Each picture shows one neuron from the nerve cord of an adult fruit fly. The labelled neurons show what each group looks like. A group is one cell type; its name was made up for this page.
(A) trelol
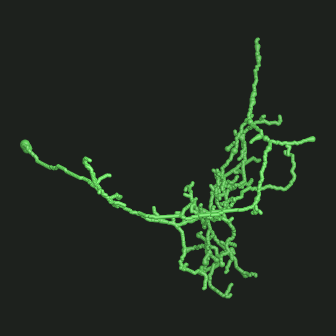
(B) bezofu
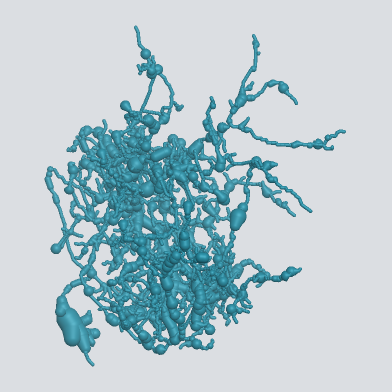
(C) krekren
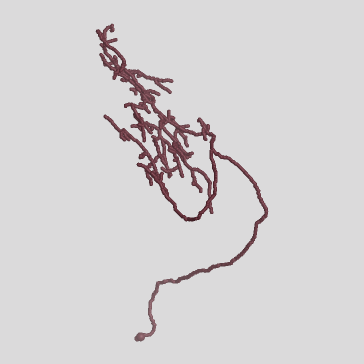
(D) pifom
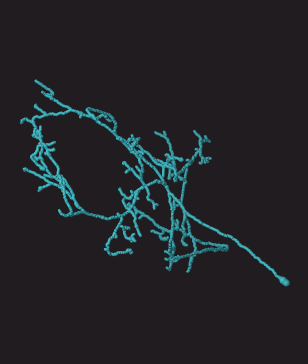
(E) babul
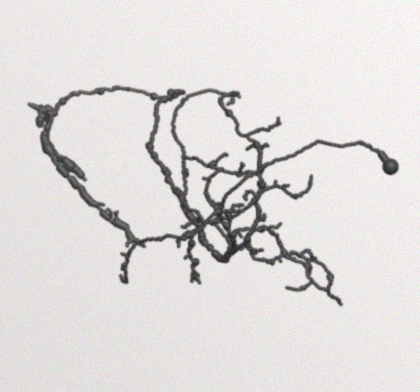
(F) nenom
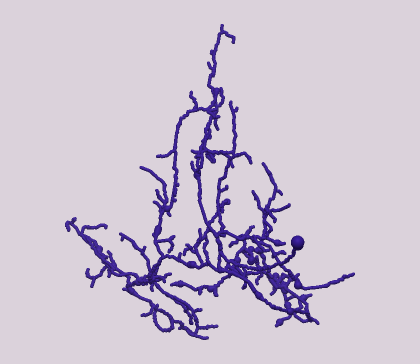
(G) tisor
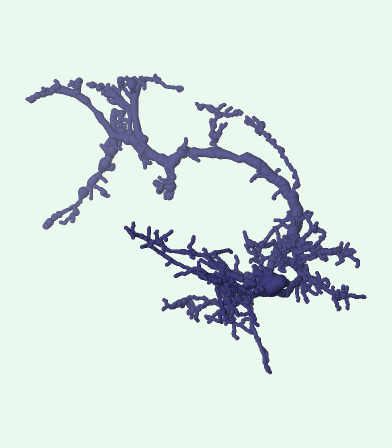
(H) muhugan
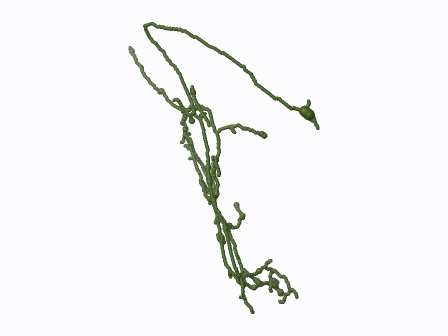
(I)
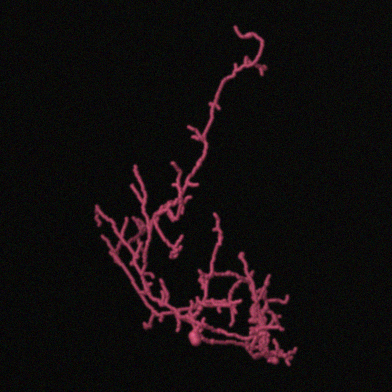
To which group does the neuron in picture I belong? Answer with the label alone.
nenom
